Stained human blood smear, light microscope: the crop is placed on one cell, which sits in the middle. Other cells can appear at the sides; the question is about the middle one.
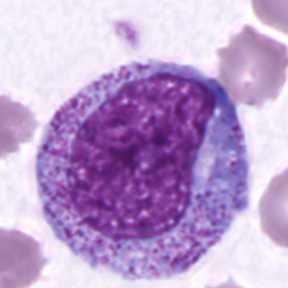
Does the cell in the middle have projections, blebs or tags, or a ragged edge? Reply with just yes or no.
No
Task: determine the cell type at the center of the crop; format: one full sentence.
The cell at the central position in this crop is a promyelocyte.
